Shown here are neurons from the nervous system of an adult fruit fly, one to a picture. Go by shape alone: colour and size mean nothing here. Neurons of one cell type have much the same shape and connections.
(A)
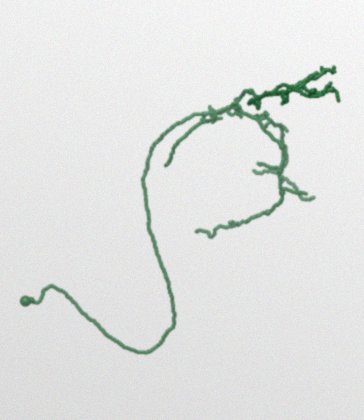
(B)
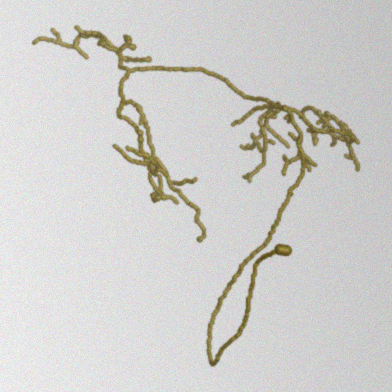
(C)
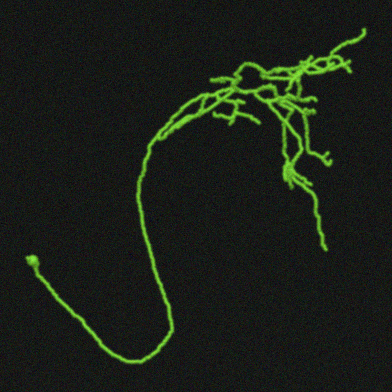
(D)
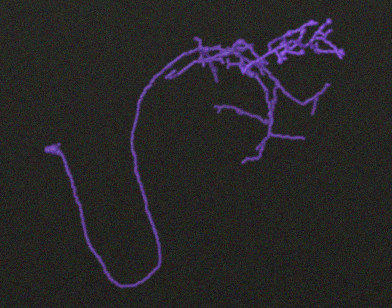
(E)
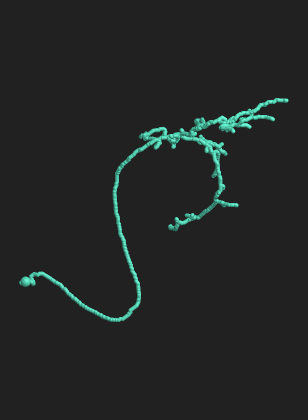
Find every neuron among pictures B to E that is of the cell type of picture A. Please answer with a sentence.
Picture C, picture D and picture E are of the same cell type.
